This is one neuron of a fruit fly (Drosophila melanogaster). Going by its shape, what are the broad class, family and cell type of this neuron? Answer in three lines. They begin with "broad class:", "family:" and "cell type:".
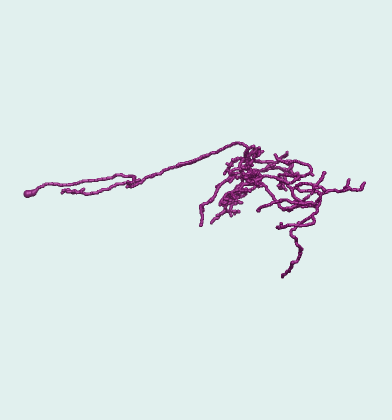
broad class: nerve-cord intrinsic neuron
family: hemilineage 03A
cell type: IN03A091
